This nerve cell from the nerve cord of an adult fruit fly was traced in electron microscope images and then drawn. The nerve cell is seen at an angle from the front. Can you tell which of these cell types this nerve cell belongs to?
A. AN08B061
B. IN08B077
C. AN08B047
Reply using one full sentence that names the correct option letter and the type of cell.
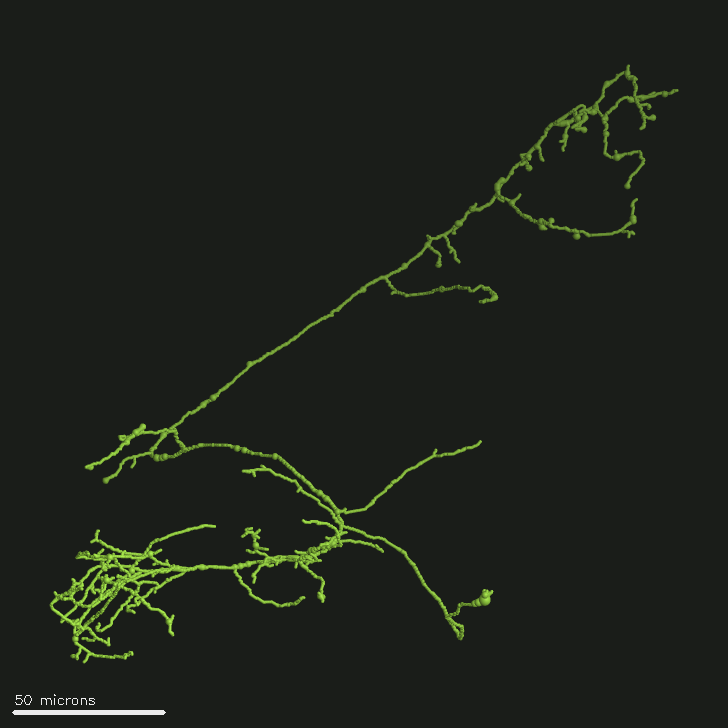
Here the nerve cell is of cell type IN08B077, corresponding to option B.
